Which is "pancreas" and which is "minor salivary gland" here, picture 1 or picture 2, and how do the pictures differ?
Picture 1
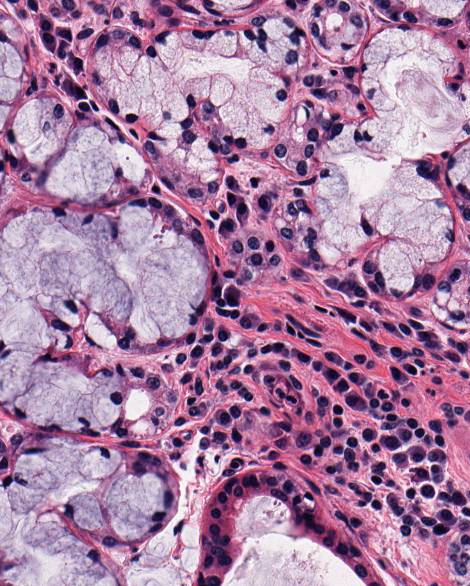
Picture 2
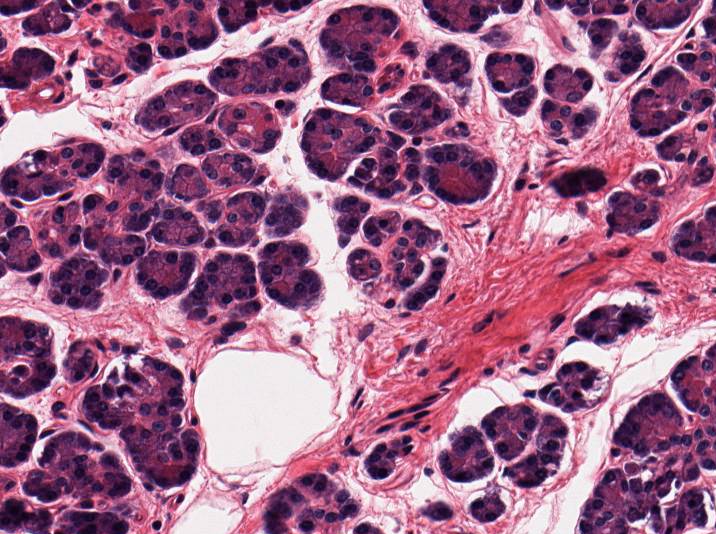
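Of the two, picture 1 is minor salivary gland and picture 2 is pancreas. The minor salivary gland acinar cells have pale grey-violet, finely bubbly cytoplasm and small, dark nuclei flattened against the cell bases. Its stroma in the centre and lower right is crowded with small round cells with dark round nuclei. At the bottom centre, a space lined by cells with pink cytoplasm contains pale grey material. In the pancreas, glandular acini fill most of the field in small clusters separated by strands of stroma. Their cells have round, dark nuclei toward the base and deep purple cytoplasm. A denser pink collagen band with elongated spindle-shaped nuclei runs diagonally from upper right toward lower centre.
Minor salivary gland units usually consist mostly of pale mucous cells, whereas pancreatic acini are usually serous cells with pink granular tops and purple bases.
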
